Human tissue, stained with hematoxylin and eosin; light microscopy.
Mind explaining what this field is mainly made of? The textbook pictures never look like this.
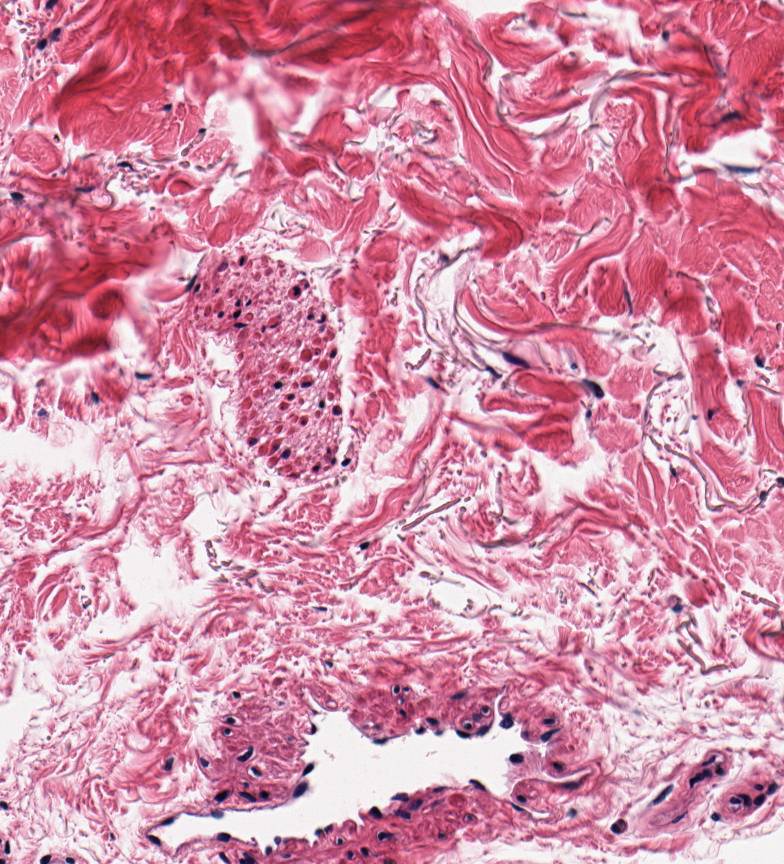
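Dermis. Eosinophilic collagen bundles fill most of the field, running in many directions, not one parallel array.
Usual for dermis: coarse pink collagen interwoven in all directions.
No single parallel array, as against the fascicles usual in peripheral nerve. Stroma sparsely cellular; small dark nuclei scattered between bundles. Bundles thickest and darkest above; white clefts between, widest at left in the lower half.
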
